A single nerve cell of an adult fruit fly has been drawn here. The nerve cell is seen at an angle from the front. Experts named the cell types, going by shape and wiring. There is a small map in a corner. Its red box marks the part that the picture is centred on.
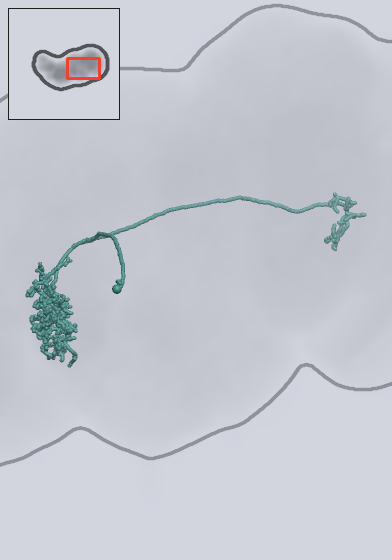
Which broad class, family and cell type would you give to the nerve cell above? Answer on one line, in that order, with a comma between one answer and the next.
central-brain intrinsic neuron, hemilineage VLPa2, AVLP203_b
